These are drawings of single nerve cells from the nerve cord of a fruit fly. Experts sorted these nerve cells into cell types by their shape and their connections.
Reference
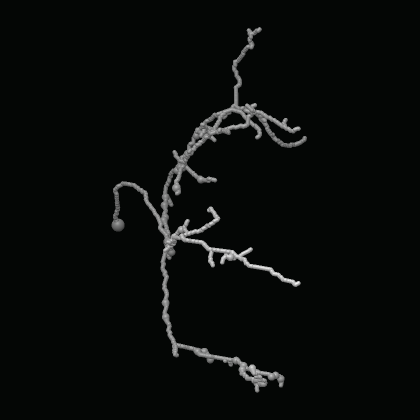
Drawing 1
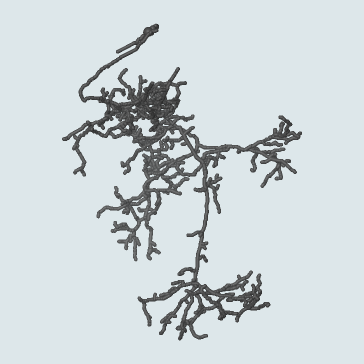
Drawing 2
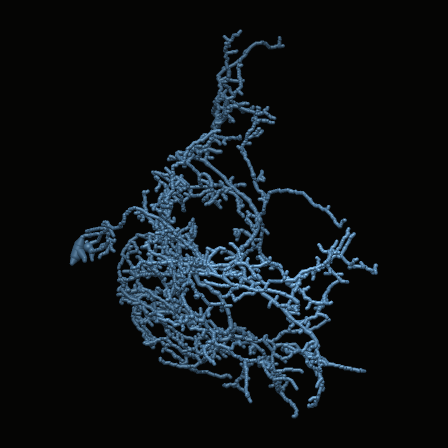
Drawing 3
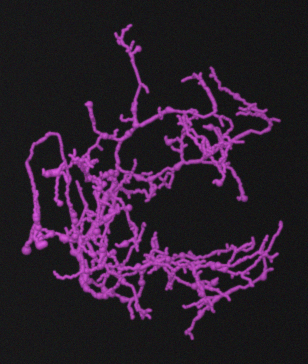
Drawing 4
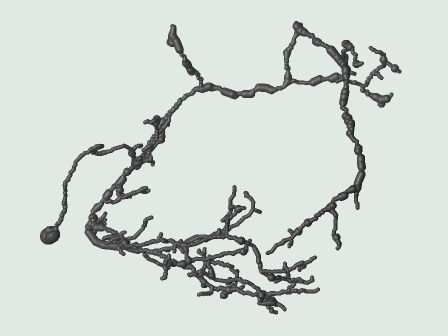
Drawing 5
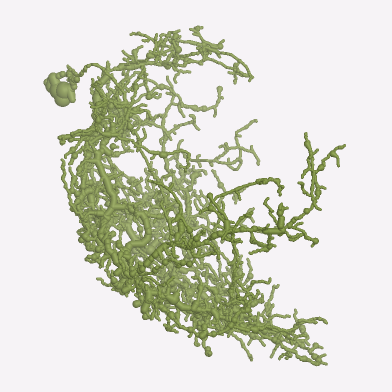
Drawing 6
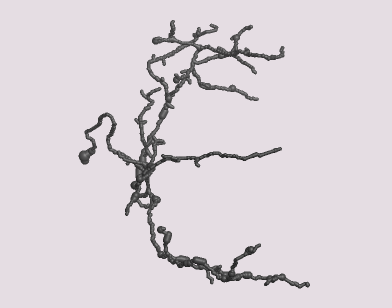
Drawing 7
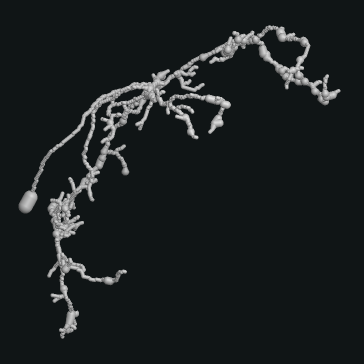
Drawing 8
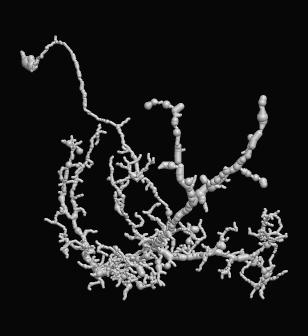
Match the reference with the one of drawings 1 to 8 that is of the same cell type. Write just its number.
6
